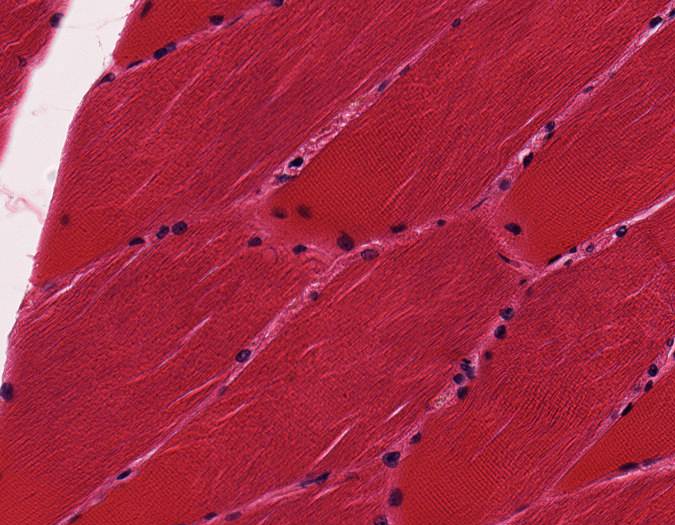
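Skeletal muscle in this haematoxylin and eosin section. The cytoplasm of the fibres stains a deep, even red. Now the nuclei: they lie at the edges of the fibres, not in their centres, and they are small, dark-staining and oval to elongated. And the fibres run as separate bands, unbranched.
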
